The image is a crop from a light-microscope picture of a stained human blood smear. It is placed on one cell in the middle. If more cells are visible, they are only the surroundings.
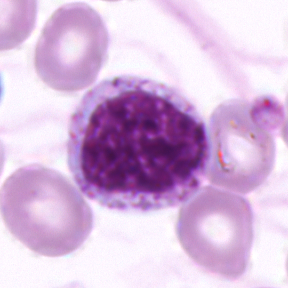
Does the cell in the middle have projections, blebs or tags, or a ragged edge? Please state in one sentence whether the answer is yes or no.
No, this cell has a smooth edge with no projections, blebs or tags.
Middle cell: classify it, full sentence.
For this crop, the cell in the middle is a metamyelocyte.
